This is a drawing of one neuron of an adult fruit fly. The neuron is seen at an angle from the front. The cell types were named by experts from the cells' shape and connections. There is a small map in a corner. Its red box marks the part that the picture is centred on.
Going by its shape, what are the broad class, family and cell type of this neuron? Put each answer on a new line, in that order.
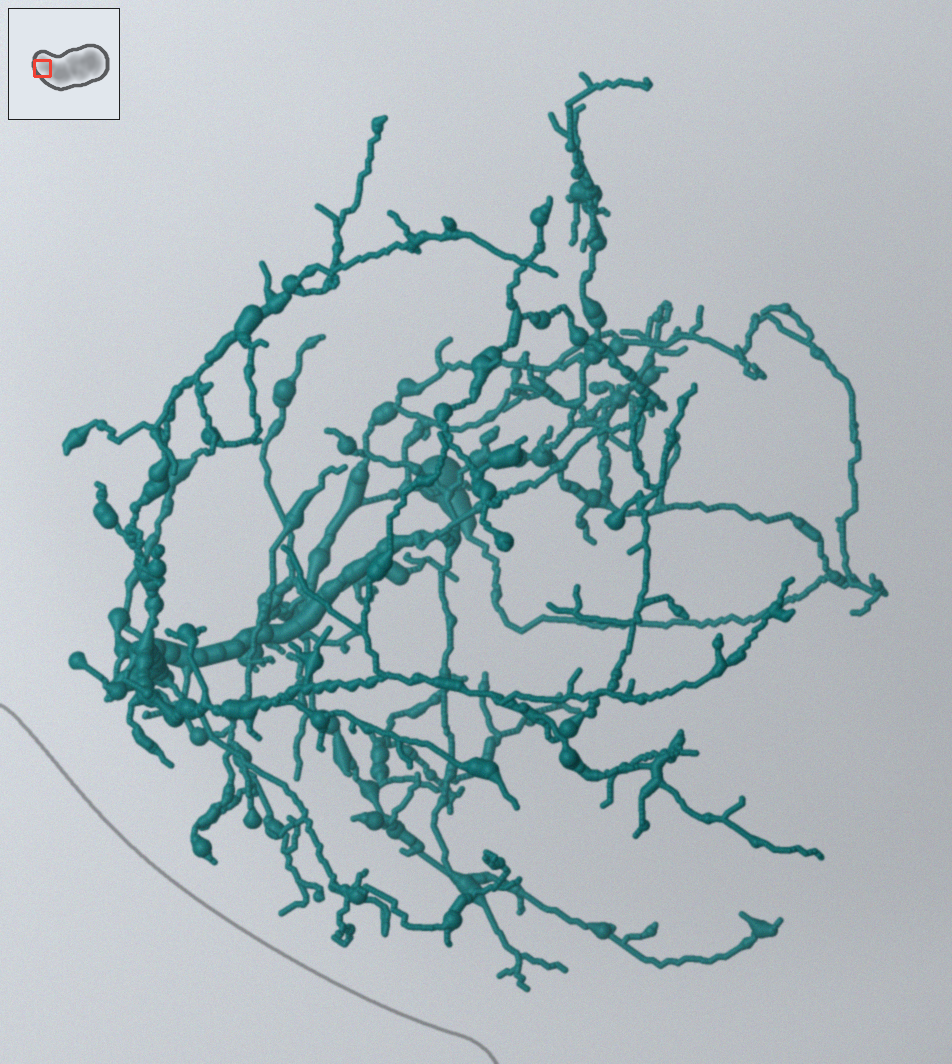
nerve-cord intrinsic neuron
hemilineage 04B
IN04B063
